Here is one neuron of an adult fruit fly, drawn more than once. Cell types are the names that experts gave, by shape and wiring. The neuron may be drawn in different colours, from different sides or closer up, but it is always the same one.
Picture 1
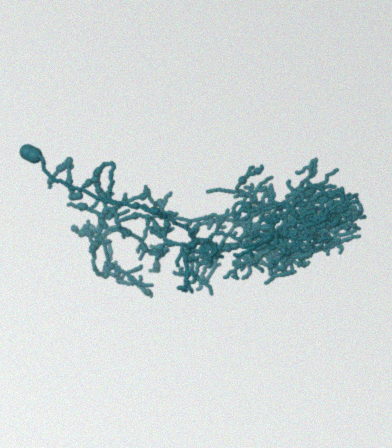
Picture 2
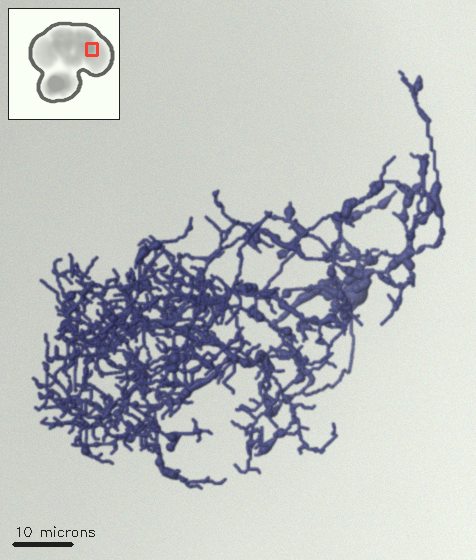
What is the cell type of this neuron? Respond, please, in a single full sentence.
The type of this neuron is the cell type PVLP079.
